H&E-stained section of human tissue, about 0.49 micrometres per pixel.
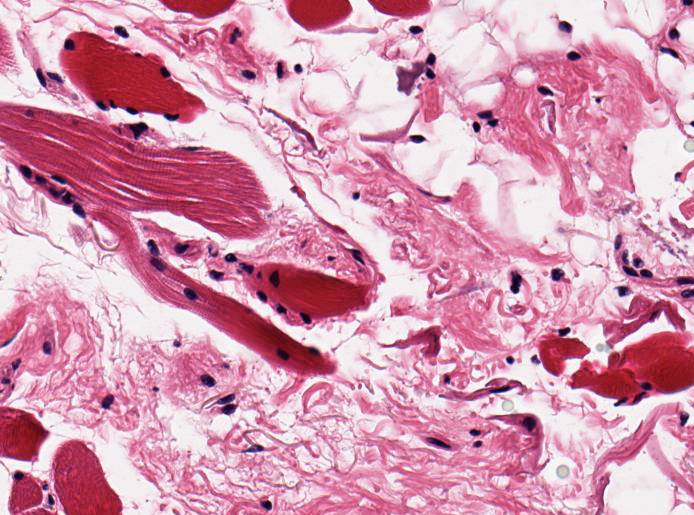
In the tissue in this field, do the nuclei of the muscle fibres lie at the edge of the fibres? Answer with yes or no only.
Yes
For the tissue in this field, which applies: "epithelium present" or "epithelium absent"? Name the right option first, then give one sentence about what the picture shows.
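Epithelium absent. No epithelium is present anywhere in the field.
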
